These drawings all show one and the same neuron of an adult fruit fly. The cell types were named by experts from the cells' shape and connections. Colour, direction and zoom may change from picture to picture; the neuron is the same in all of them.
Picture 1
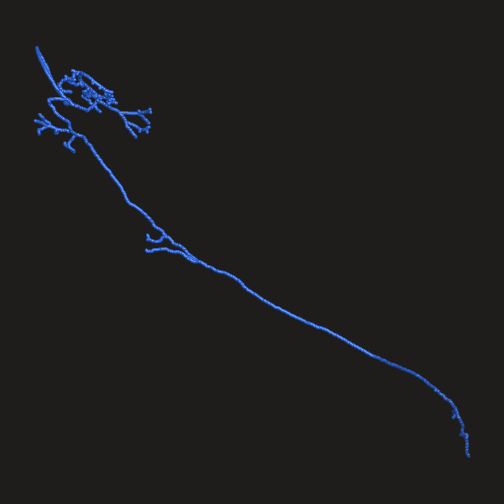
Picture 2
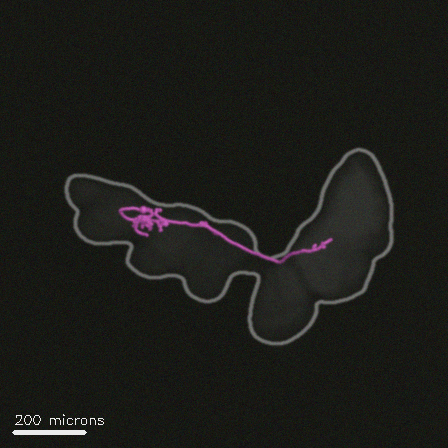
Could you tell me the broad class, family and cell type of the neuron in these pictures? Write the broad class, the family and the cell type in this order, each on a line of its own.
ascending neuron
hemilineage 19B
AN19B060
